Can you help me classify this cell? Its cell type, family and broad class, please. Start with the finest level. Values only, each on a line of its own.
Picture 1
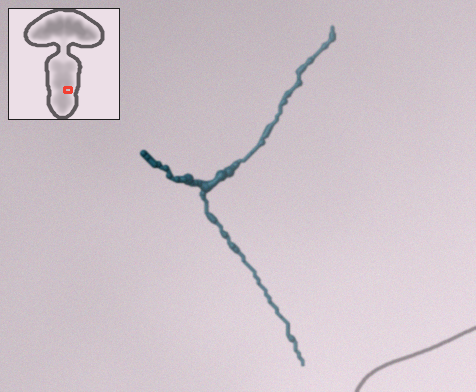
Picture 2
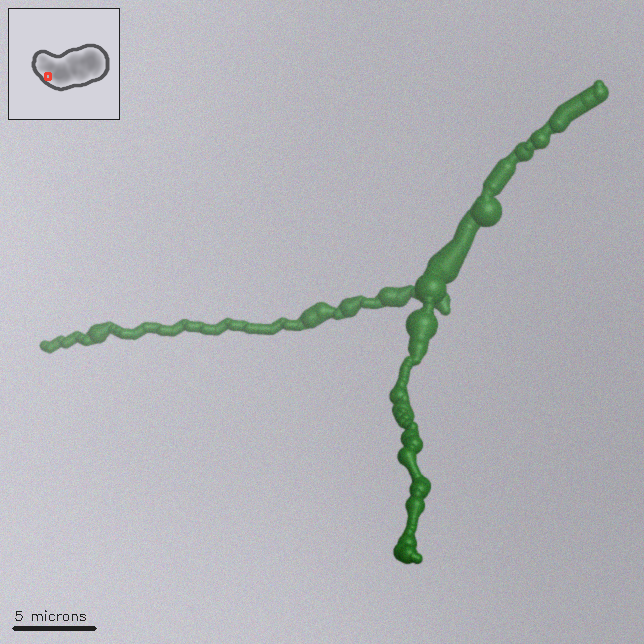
SNta45
class mechanosensory tactile
sensory neuron entering the nerve cord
